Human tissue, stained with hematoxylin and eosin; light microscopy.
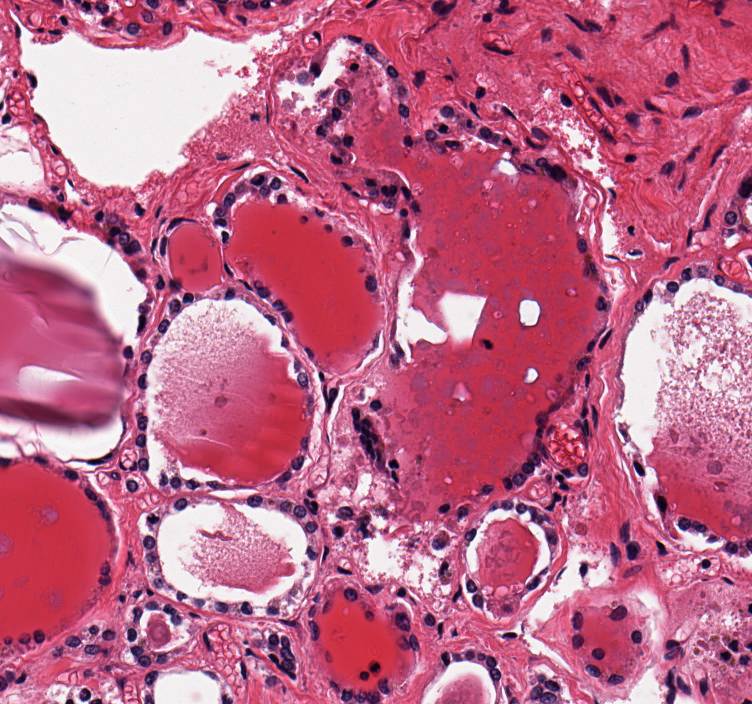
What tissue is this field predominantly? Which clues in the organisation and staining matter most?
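I'd call this thyroid follicle: packed round to oval follicles of widely varying size, each lined by a single layer of flattened to cuboidal cells.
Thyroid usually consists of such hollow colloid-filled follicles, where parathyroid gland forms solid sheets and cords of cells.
A few hold paler, finely bubbly colloid, and in several it has shrunk from the lining, leaving a gap.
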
